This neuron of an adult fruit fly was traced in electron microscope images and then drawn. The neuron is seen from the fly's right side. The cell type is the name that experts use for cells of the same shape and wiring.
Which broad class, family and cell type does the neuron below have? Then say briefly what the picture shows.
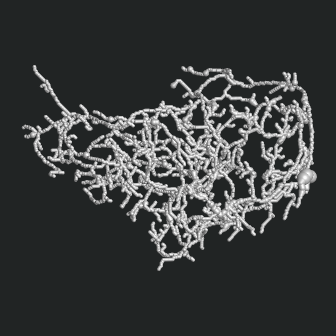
Its broad class is central-brain intrinsic neuron. Its family is hemilineage VLPa1_lateral. The cell type is CB3607. As drawn here it is wider than it is tall.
